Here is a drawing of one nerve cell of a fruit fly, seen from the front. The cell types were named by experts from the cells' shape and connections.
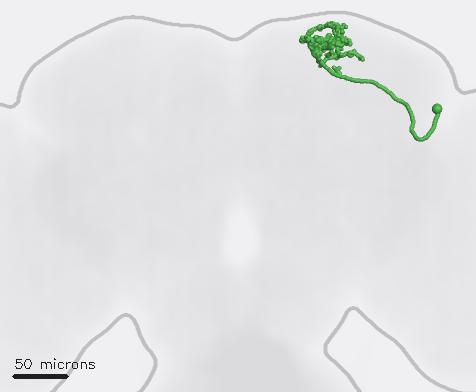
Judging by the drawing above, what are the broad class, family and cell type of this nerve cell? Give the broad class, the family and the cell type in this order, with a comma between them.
central-brain intrinsic neuron, hemilineage SIPa1_ventral, SLP105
